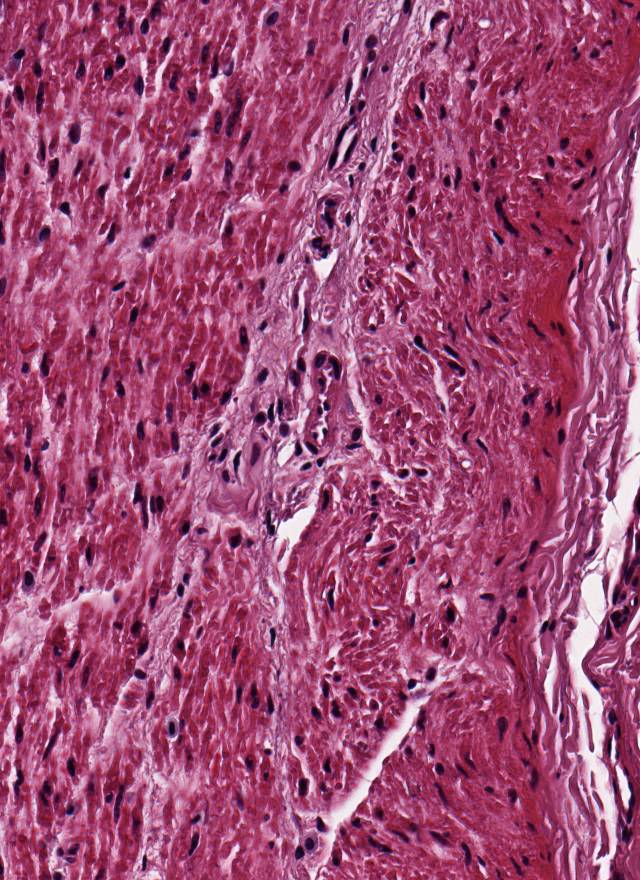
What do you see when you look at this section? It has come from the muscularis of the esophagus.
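Closely packed, strongly eosinophilic muscle fibres in bundles fill most of the field. Those in the left half run mainly top to bottom. The fibres bear scattered single dark nuclei, oval to elongated. A denser, deeper pink, wavy fibrous band with few nuclei lines the right edge.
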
